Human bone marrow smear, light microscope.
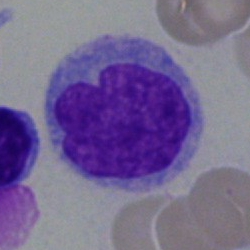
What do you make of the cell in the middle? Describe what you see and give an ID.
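The outline of the cell is round and smooth. The nucleus has a notched, lumpy outline, with its deepest cleft at the top. The rim of cytoplasm is wider above the nucleus than below it, and no distinct granules are seen in it. The cell is a monocyte.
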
